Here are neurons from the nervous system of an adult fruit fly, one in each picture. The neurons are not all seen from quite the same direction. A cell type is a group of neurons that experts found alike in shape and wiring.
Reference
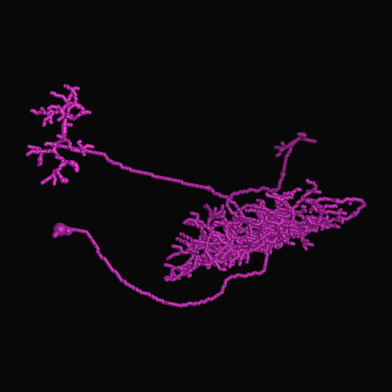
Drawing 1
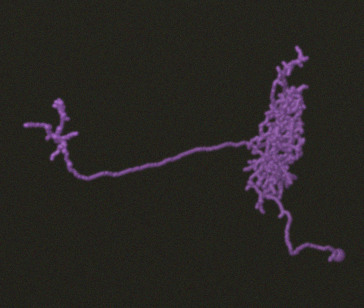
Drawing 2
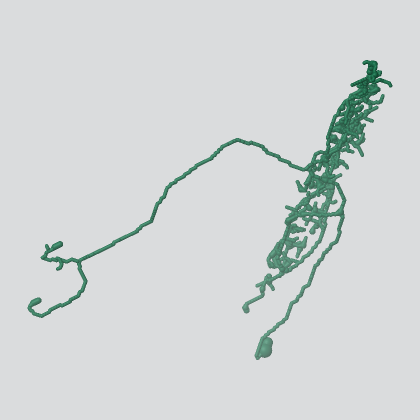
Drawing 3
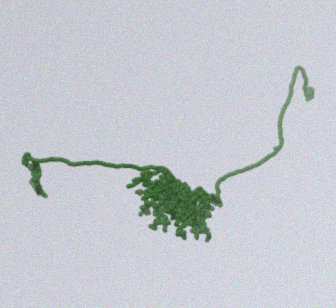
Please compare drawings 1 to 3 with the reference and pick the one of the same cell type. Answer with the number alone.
1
